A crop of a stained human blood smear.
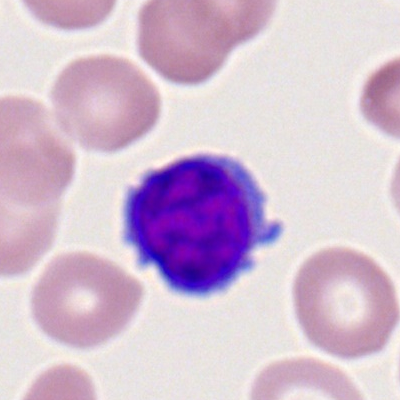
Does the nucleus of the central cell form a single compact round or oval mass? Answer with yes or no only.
Yes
